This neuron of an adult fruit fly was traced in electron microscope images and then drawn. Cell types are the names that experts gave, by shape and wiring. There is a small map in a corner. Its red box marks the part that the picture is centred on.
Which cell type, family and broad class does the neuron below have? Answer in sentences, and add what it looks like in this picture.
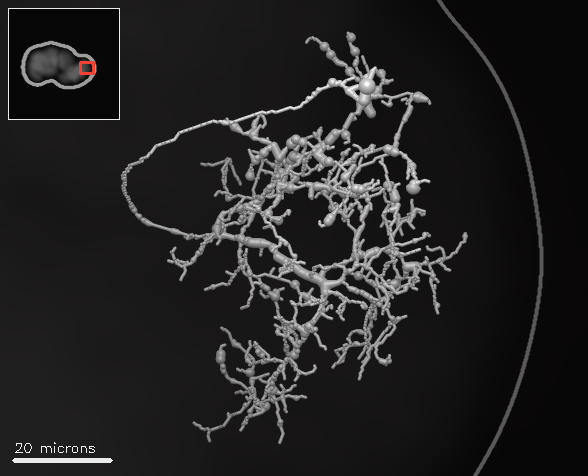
It is of cell type IN21A038. Its family is hemilineage 21A. Its broad class is nerve-cord intrinsic neuron. Its cell body lies at the top of the picture. From top to bottom in the picture it spans about 85 microns.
